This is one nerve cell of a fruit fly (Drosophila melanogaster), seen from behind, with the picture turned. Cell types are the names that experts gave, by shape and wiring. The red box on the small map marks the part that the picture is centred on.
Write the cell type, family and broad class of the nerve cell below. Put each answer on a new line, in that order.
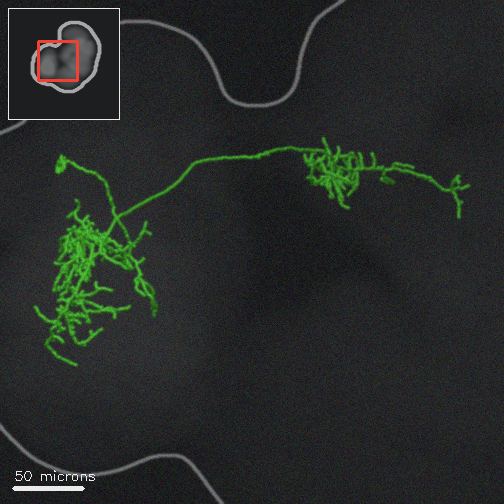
AN12B017
hemilineage 12B
ascending neuron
